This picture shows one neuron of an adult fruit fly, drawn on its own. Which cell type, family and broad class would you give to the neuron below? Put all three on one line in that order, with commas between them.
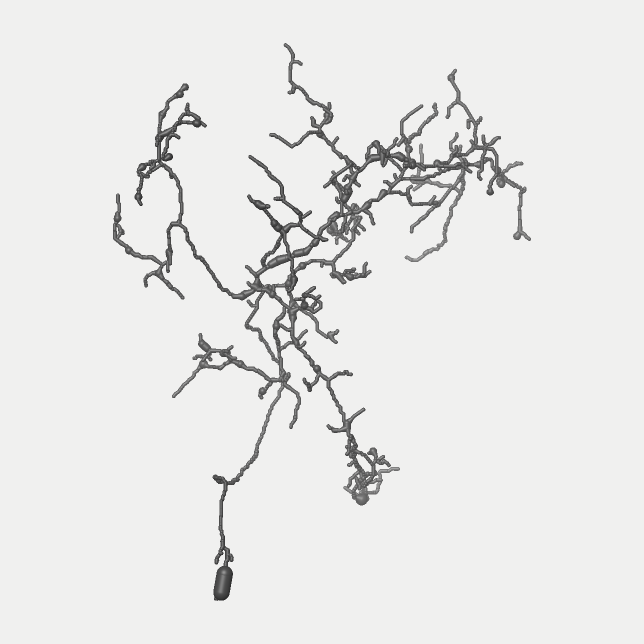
IN21A047_f, hemilineage 21A, nerve-cord intrinsic neuron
